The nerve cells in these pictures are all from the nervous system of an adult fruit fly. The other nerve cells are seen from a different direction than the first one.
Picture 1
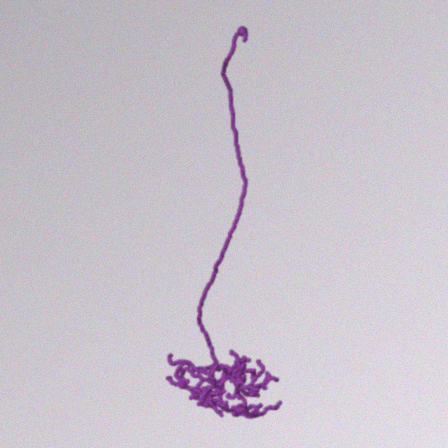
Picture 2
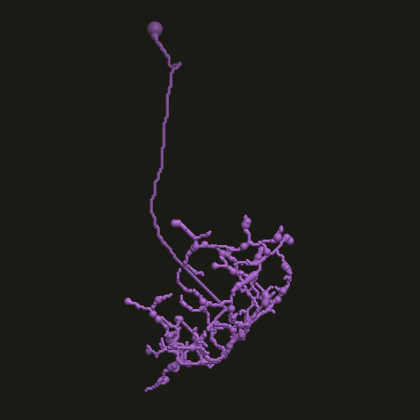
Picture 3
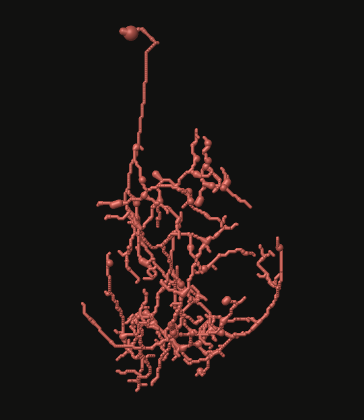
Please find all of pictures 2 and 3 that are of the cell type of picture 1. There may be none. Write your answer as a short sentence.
Picture 2 is of the same cell type.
